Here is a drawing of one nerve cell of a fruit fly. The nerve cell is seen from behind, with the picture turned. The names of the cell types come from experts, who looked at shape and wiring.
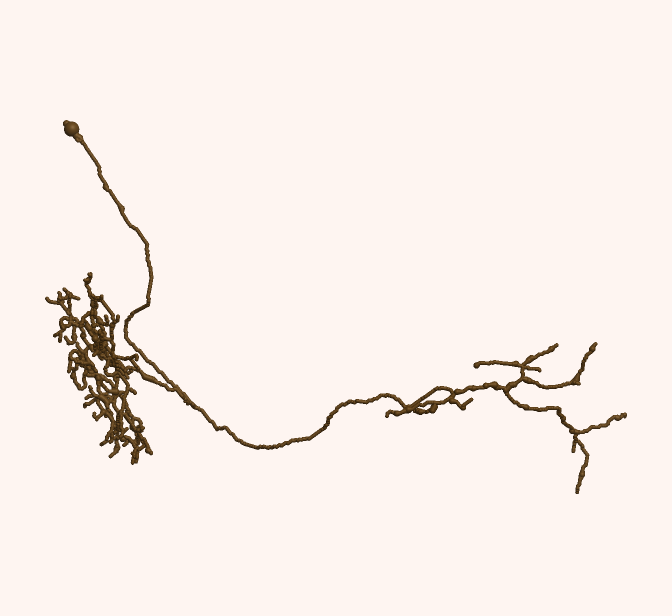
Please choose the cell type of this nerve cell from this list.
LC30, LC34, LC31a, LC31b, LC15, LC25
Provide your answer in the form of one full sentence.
This nerve cell has been assigned cell type LC34.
